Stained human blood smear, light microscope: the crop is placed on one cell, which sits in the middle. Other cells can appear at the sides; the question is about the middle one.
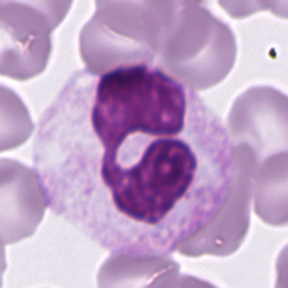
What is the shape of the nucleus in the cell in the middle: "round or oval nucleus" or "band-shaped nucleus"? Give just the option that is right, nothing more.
Band-shaped nucleus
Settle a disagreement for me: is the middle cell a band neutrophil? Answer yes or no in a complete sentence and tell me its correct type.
No, in the centre of the crop lies a segmented neutrophil, not a band neutrophil.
